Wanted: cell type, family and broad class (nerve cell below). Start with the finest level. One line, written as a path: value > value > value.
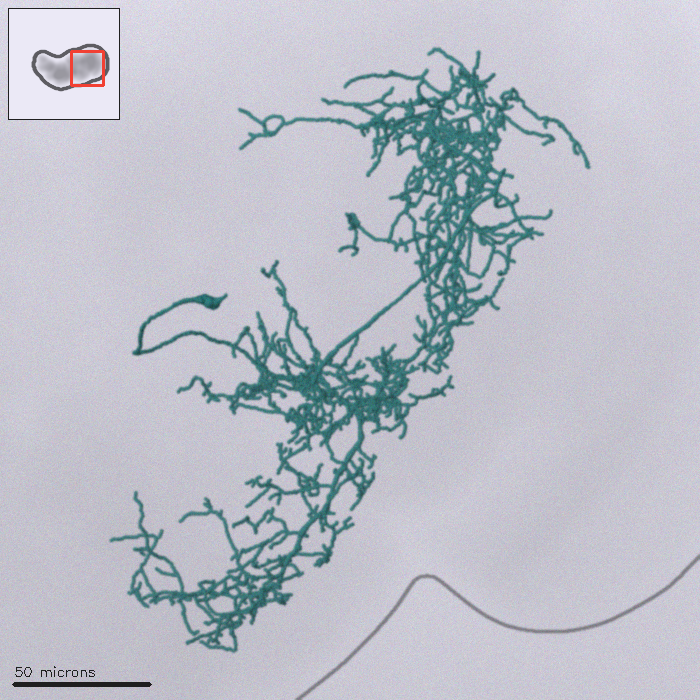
mALD3 > hemilineage CREa1_ventral > central-brain intrinsic neuron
